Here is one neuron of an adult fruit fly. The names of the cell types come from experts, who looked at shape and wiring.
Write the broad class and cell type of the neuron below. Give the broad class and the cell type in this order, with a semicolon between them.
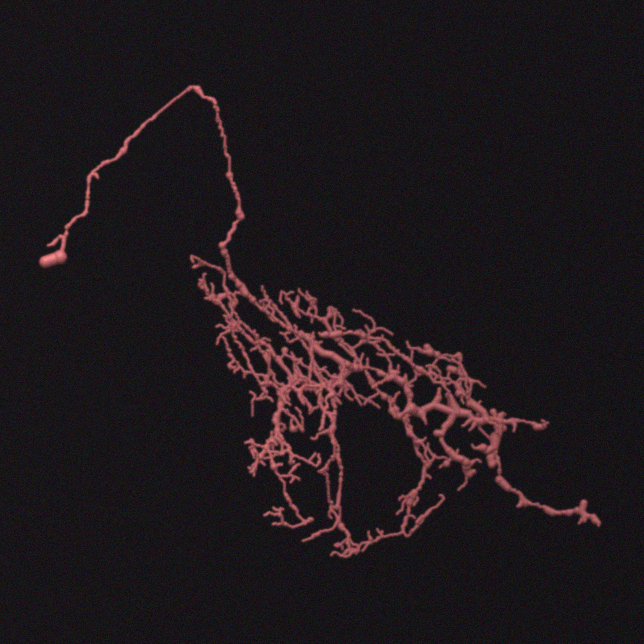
central-brain intrinsic neuron; GNG459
